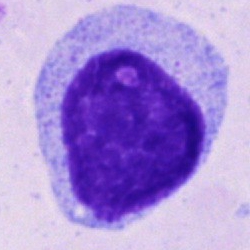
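Promyelocyte, the central cell in a stained bone marrow smear. A small pale round spot sits near the top of its nucleus. The pale blue cytoplasm holds fine, scattered purplish dots. At the lower left edge of the cytoplasm lies one small clear spot.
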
